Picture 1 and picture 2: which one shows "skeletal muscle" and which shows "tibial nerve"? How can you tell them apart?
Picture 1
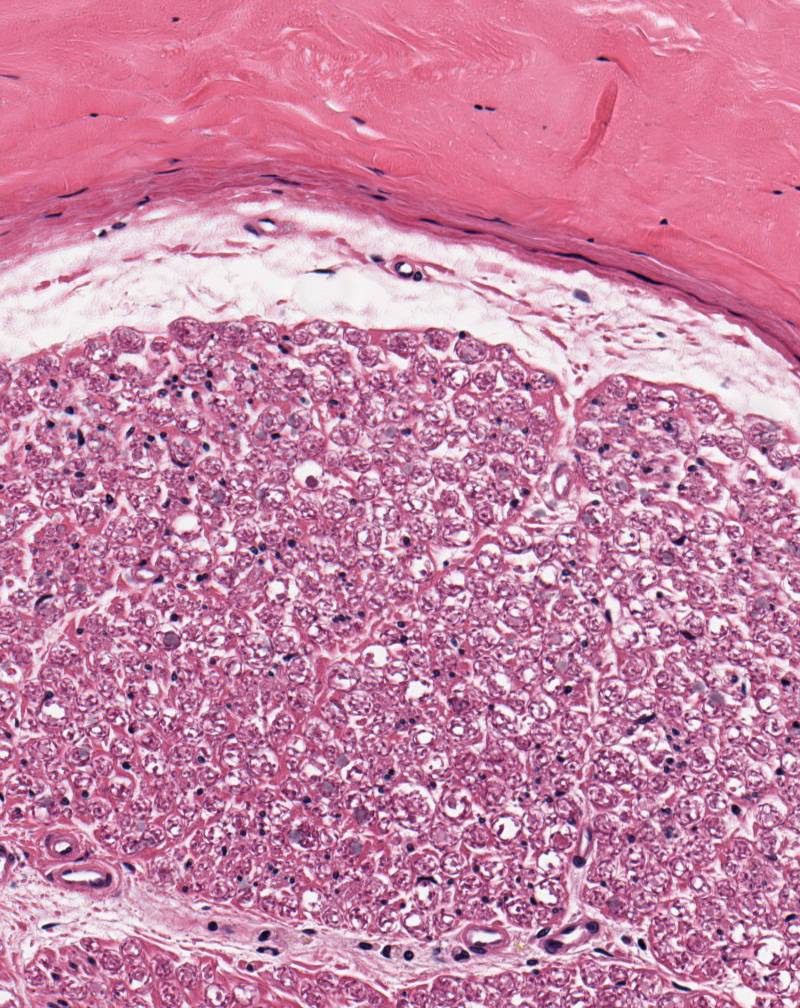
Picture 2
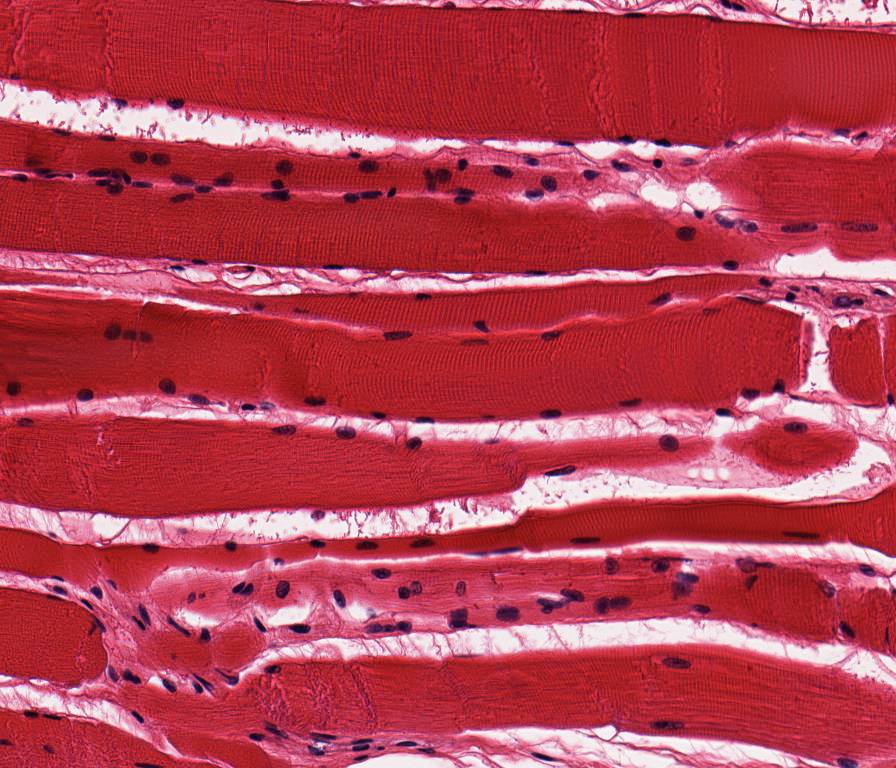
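Look first at picture 1: that is the tibial nerve, and picture 2 is skeletal muscle. In the nerve, fibres cut across show as small round profiles, each a pink dot inside a pale ring, packed into a compact bundle in the lower part, under dense pink fibrous tissue. Small dark oval nuclei are scattered thinly among them. In the muscle, long unbranched fibres run roughly horizontally and parallel, never joining. See their fine regular cross-striations, and dark blue oval nuclei at the edges rather than the centres.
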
